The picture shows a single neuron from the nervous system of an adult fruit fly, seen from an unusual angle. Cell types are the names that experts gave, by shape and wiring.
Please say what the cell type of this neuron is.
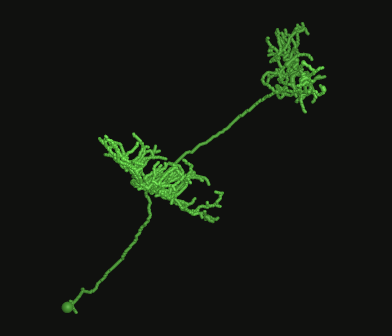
TmY16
